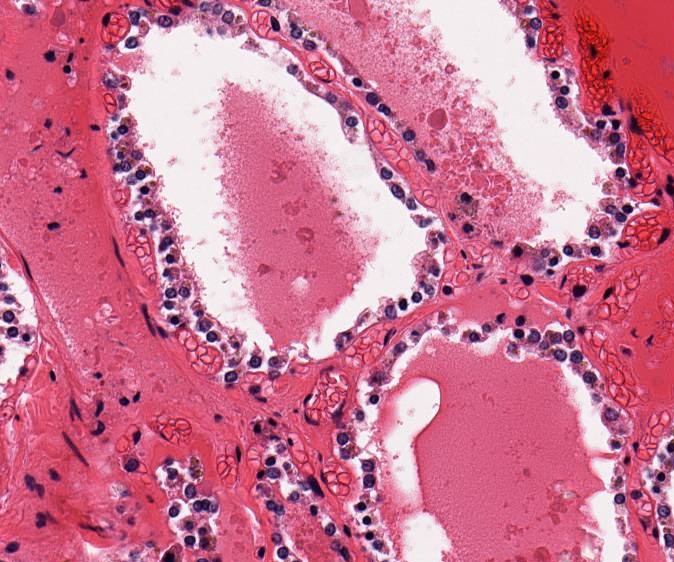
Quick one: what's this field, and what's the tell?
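You're looking at thyroid follicle. Several large, irregularly rounded spaces fill the field, separated by thin septa, each lined by a single layer of low cuboidal cells with small, round, dark nuclei.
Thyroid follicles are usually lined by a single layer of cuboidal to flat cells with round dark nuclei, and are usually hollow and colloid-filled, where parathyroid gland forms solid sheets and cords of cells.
The spaces hold pale pink, finely granular material, and capillaries crowded with red blood cells run in the septa right beside the lining cells.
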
